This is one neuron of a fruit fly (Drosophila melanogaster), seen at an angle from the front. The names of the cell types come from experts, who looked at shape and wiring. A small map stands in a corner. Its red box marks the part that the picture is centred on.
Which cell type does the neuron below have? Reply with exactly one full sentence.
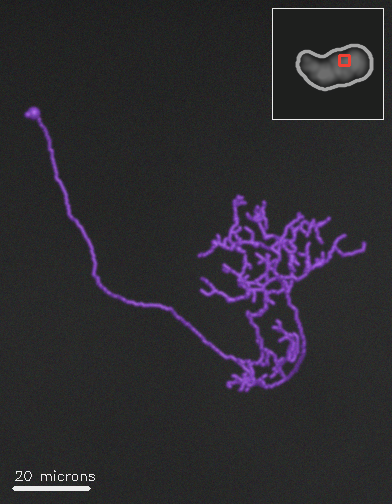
It is as vDeltaE that this neuron is typed.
